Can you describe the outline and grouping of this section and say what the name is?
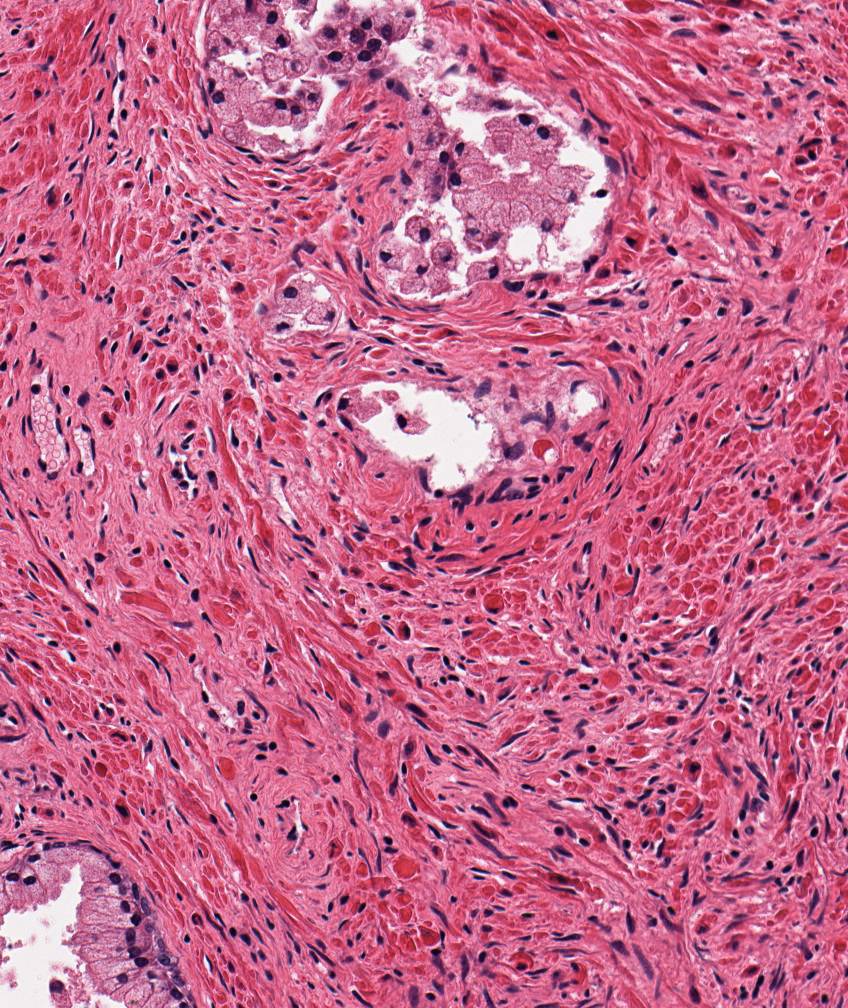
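Spindle-cell stroma fills most of the field; a few glands sit in the upper centre, one in the lower left corner. The upper glands hold loose clusters of rounded, pale, finely vacuolated cells. The corner gland has tall columnar epithelium with basal nuclei. This is prostate.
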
